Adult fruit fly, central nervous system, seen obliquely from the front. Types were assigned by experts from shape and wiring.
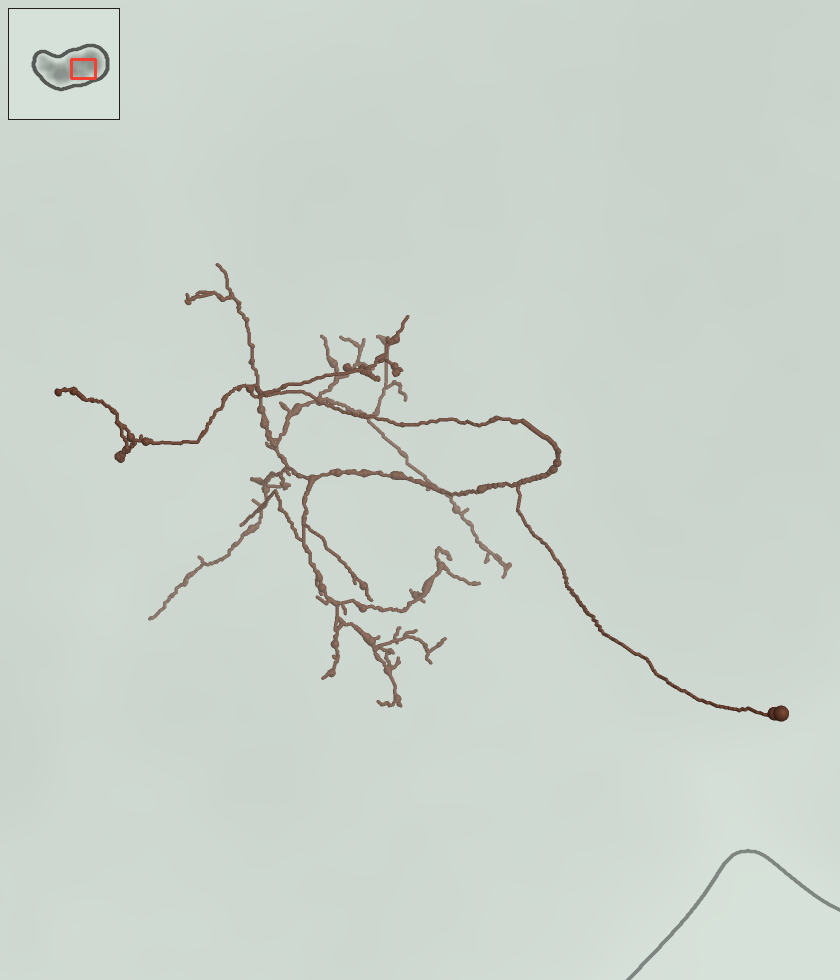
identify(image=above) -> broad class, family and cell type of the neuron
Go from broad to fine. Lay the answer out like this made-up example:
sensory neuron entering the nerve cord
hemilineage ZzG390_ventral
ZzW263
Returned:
central-brain intrinsic neuron
hemilineage PSa1
PS095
